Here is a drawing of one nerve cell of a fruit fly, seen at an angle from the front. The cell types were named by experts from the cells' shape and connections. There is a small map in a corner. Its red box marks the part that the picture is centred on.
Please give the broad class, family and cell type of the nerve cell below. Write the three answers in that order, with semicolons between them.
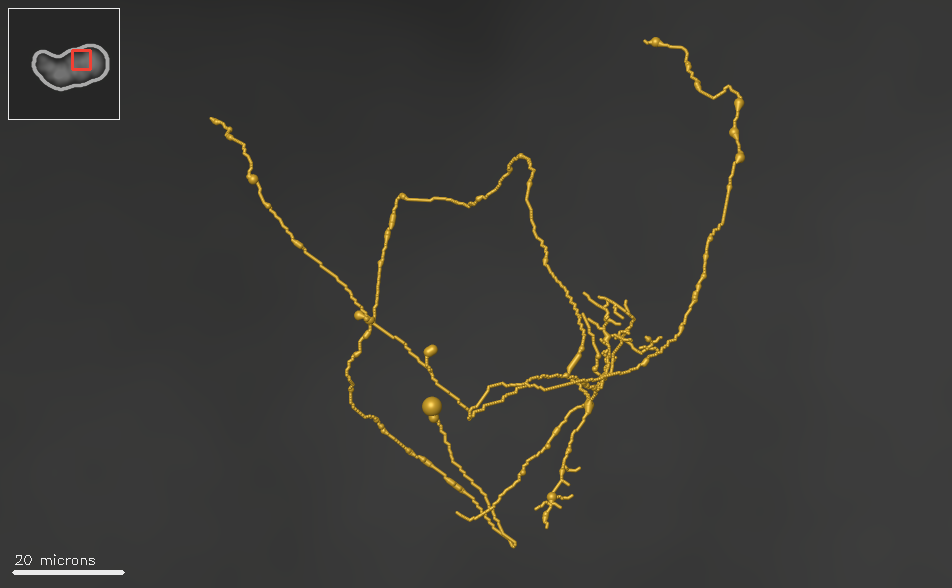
central-brain intrinsic neuron; class CX; FS3_d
